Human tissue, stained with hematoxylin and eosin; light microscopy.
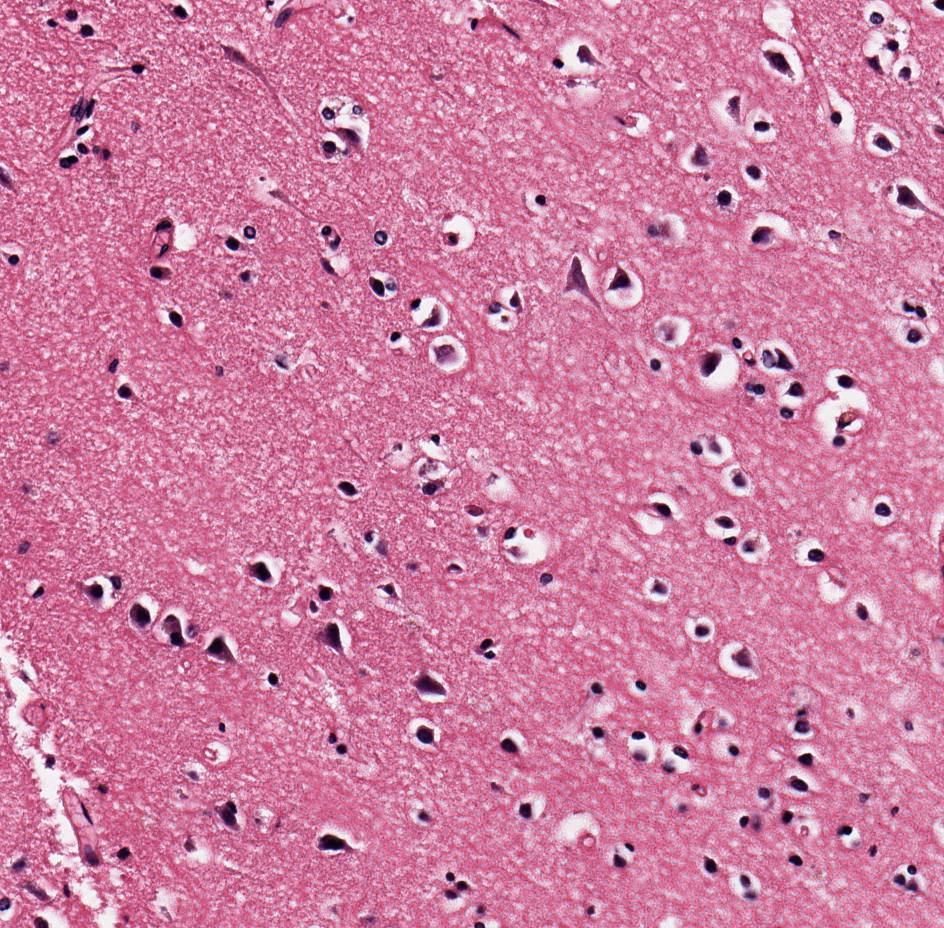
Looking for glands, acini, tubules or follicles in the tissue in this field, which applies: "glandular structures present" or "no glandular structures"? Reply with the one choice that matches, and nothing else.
No glandular structures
